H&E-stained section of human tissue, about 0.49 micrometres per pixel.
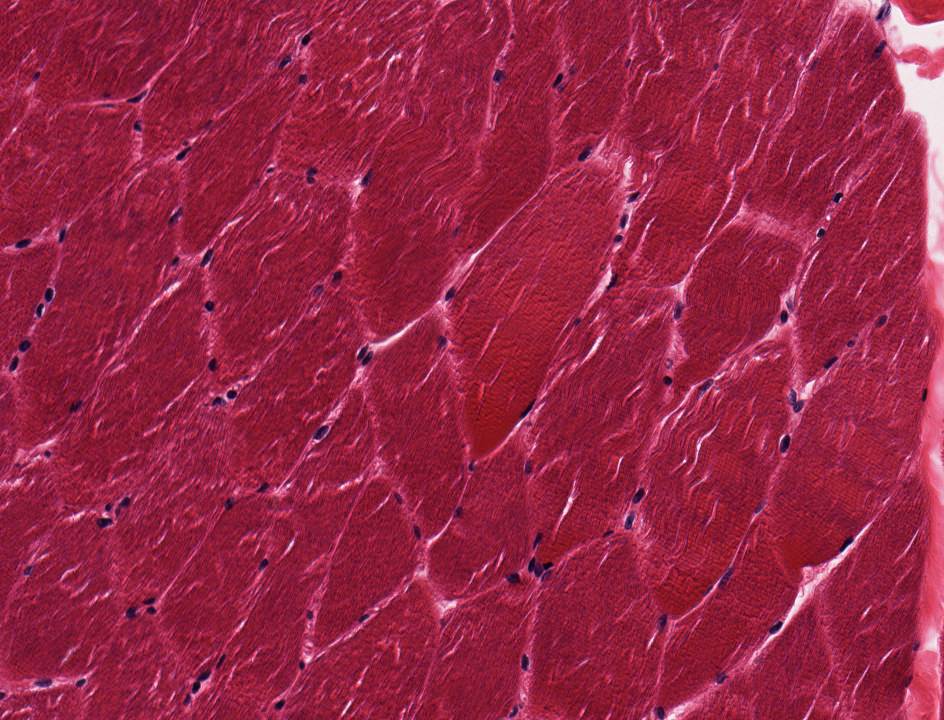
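Skeletal muscle in an H&E section. Notice how the fibre nuclei sit out at the edges of each fibre, not in the middle. The cytoplasm of the fibres stains a deep eosinophilic red. Between the fibres there are only thin strands of connective tissue. Up at the top right, the tissue stops at a pale pink border with empty white space beyond it.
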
